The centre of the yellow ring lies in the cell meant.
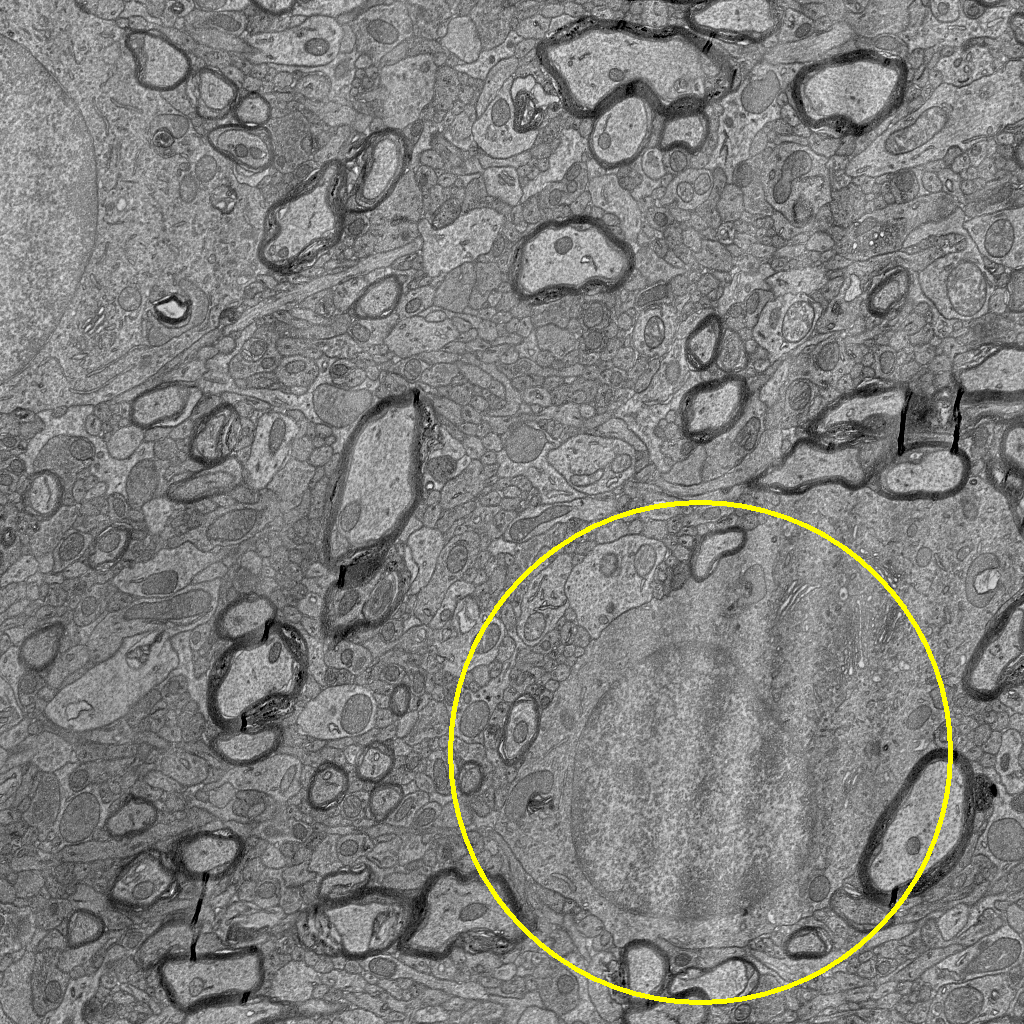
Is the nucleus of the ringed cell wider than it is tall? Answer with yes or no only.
No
